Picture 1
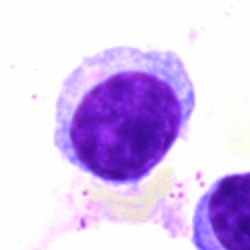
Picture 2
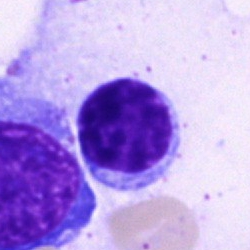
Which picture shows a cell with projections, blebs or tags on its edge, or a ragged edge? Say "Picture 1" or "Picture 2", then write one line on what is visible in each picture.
Picture 1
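What picture 1 shows: The cell is roughly round with a slightly irregular, frayed border.
What picture 2 shows: The cell has a round, smooth outline.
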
